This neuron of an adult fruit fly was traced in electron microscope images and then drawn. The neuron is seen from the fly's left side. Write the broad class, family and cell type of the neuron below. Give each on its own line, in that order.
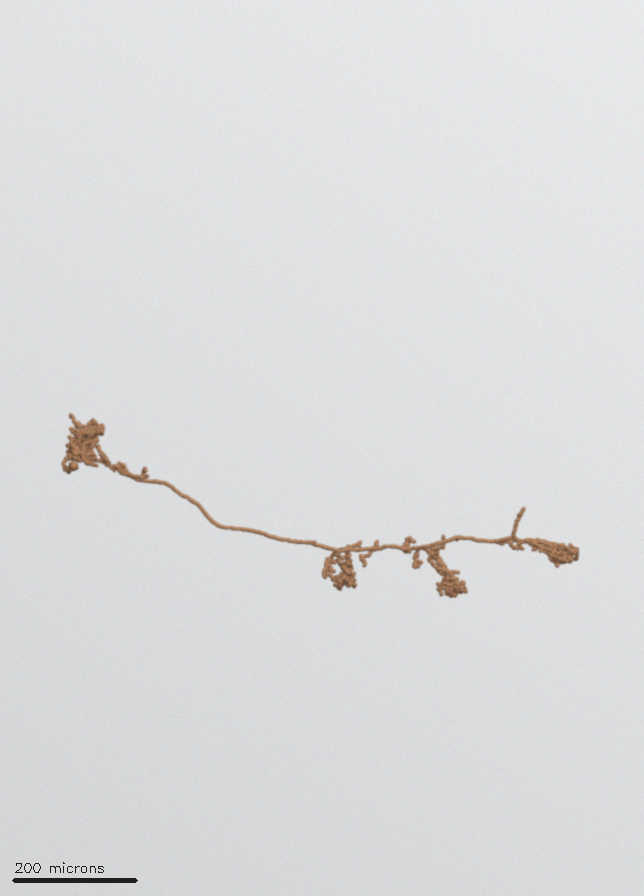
descending neuron
DNge
DNge075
